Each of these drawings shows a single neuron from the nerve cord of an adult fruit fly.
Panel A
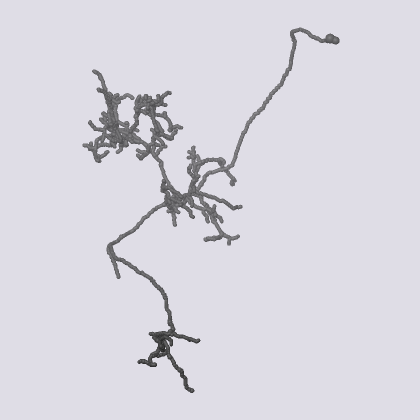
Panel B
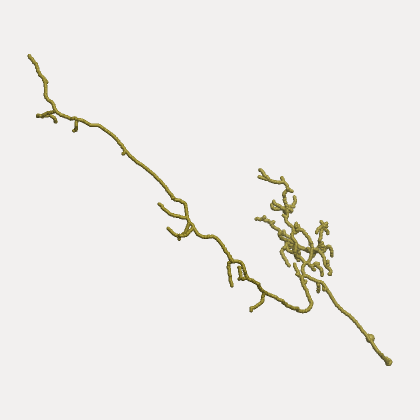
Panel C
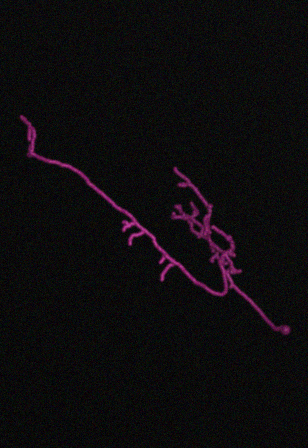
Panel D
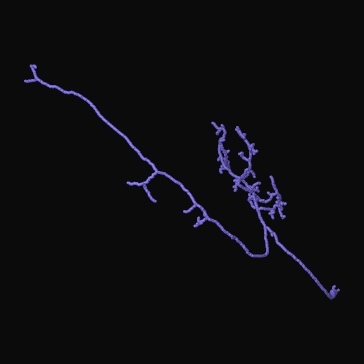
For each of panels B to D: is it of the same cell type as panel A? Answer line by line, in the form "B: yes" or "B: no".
B: no
C: no
D: no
